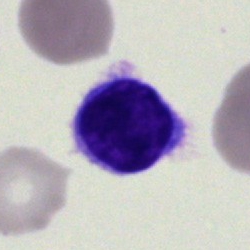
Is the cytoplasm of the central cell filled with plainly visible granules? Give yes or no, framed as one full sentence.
No, the cytoplasm of the cell shows no visible granules.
